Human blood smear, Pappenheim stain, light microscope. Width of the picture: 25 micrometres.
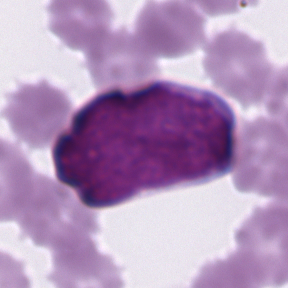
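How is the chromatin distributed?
Finely stippled and evenly spread, with no coarse clumps.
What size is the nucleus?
About 16 by 9 micrometres.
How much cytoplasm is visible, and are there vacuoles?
Only a very thin bluish rim around the nucleus; no vacuoles are seen in the cell.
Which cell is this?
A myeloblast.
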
